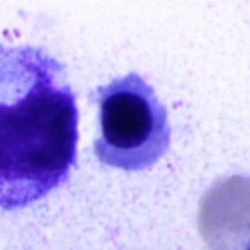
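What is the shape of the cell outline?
Irregular, with uneven, slightly bumpy edges.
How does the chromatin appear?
Very dark and dense, almost uniformly so.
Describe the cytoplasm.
It is blue, and its rim is wider below the nucleus than above it.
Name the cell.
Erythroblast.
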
